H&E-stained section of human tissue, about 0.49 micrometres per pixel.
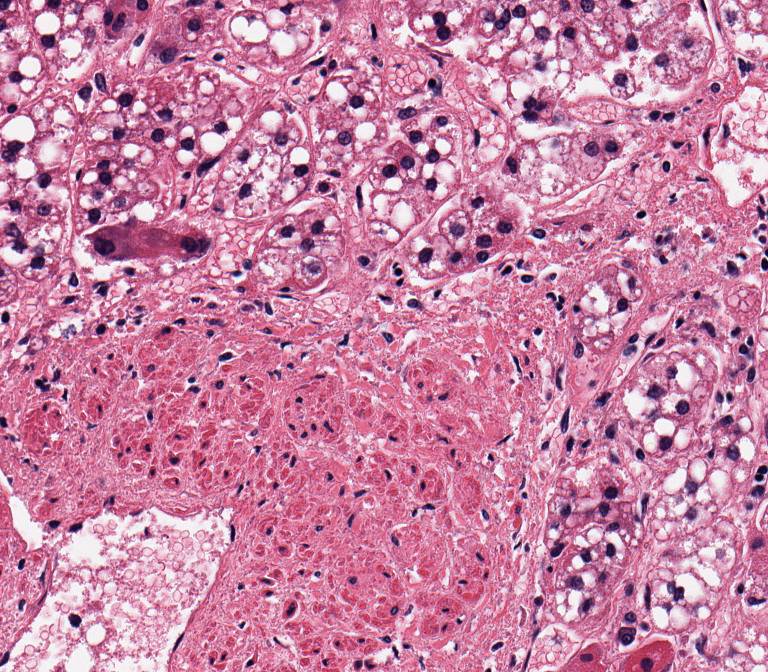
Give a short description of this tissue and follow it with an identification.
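Nests of pale, vacuolated cells occupy the top and right of the field, and dense pink fibrillar tissue the lower centre and left. Their cytoplasm contains many clear round vacuoles of varying size, and the nests lack gland lumens. In the bottom-left corner is a pale, finely bubbly area with few nuclei. This is adrenal gland.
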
